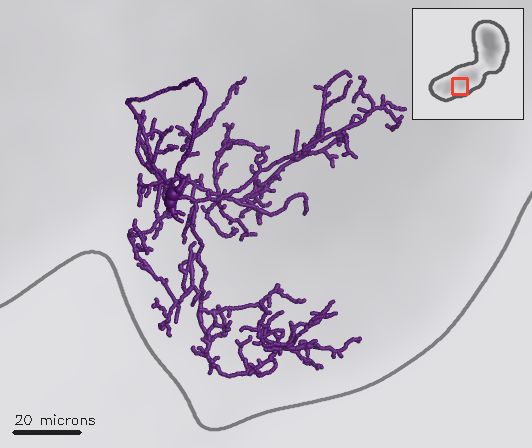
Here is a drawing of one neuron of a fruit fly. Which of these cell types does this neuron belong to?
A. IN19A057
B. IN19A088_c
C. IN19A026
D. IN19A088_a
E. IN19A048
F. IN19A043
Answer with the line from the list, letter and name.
E. IN19A048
